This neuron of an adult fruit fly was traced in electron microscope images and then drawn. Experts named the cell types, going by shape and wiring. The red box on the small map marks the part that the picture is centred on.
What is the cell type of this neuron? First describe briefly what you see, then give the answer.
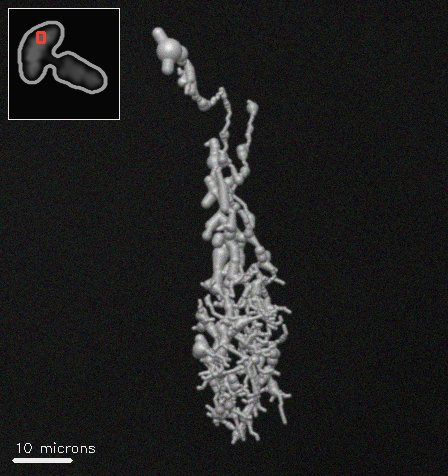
Its cell body lies at the top of the picture. From top to bottom in the picture it spans about 75 microns. Dozens of branch ends can be seen. This is a central-brain intrinsic neuron. Its cell type is WED063_a.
